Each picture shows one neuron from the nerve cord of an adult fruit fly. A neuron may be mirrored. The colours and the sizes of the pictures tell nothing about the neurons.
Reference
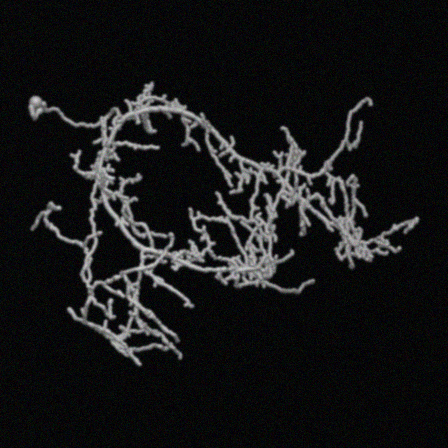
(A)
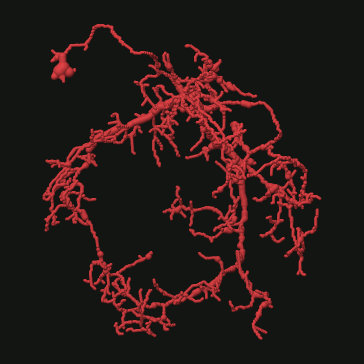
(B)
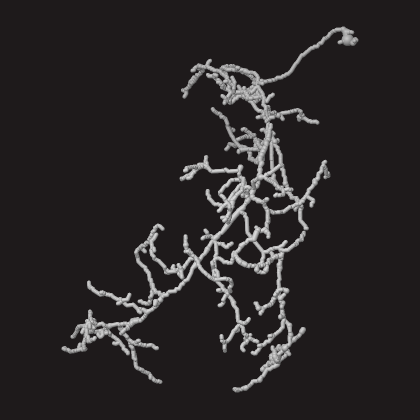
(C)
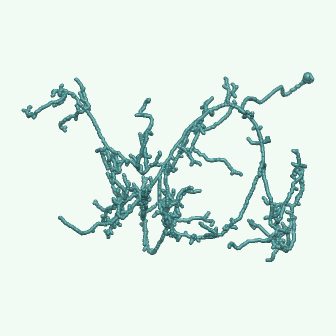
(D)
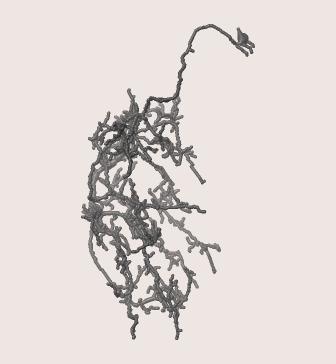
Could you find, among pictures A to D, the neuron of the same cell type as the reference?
Picture C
